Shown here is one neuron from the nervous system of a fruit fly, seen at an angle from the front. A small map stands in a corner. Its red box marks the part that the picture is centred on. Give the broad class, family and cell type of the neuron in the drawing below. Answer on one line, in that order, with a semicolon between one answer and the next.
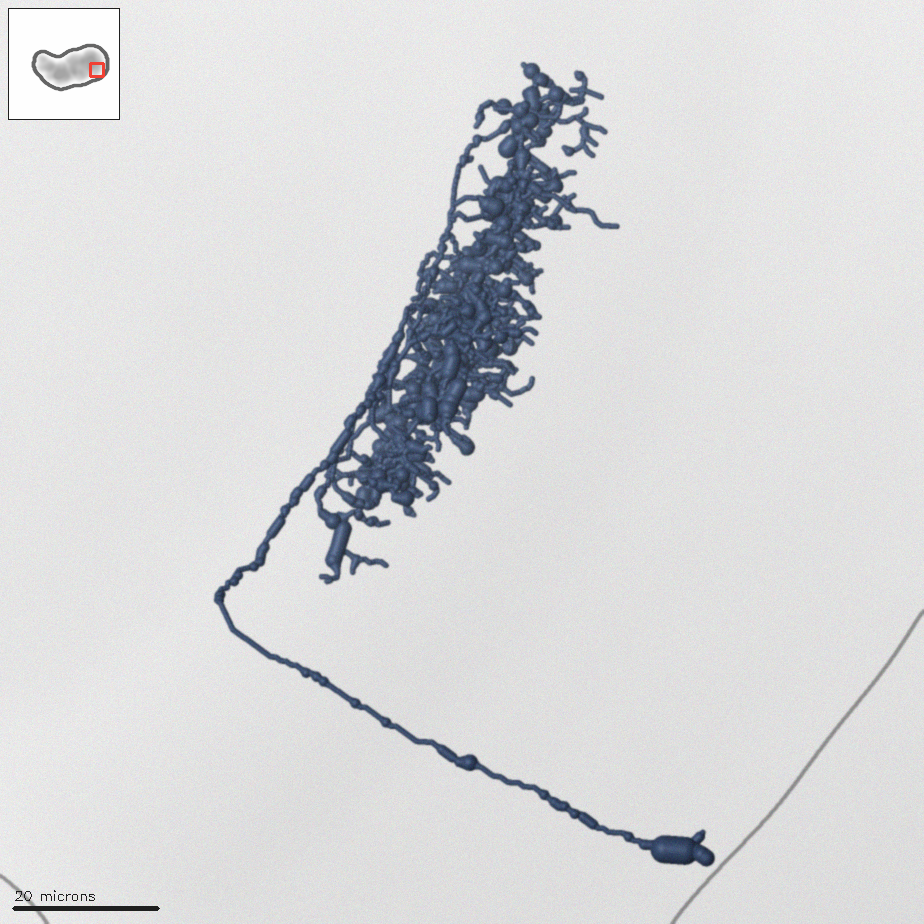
optic-lobe intrinsic neuron; Pm; Pm10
